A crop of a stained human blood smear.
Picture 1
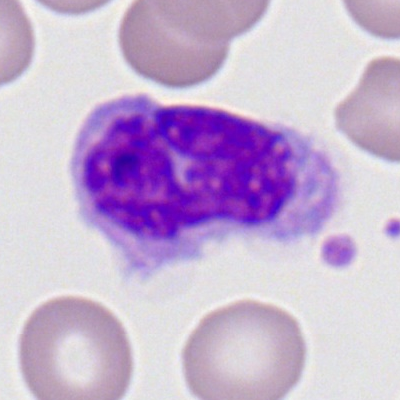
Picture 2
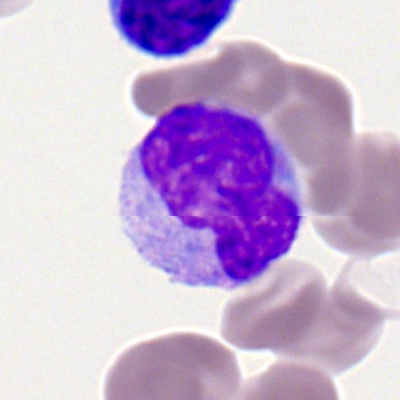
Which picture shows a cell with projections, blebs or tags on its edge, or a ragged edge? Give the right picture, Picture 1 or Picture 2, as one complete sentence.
In Picture 1, the edge of the cell is rough, not smooth.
